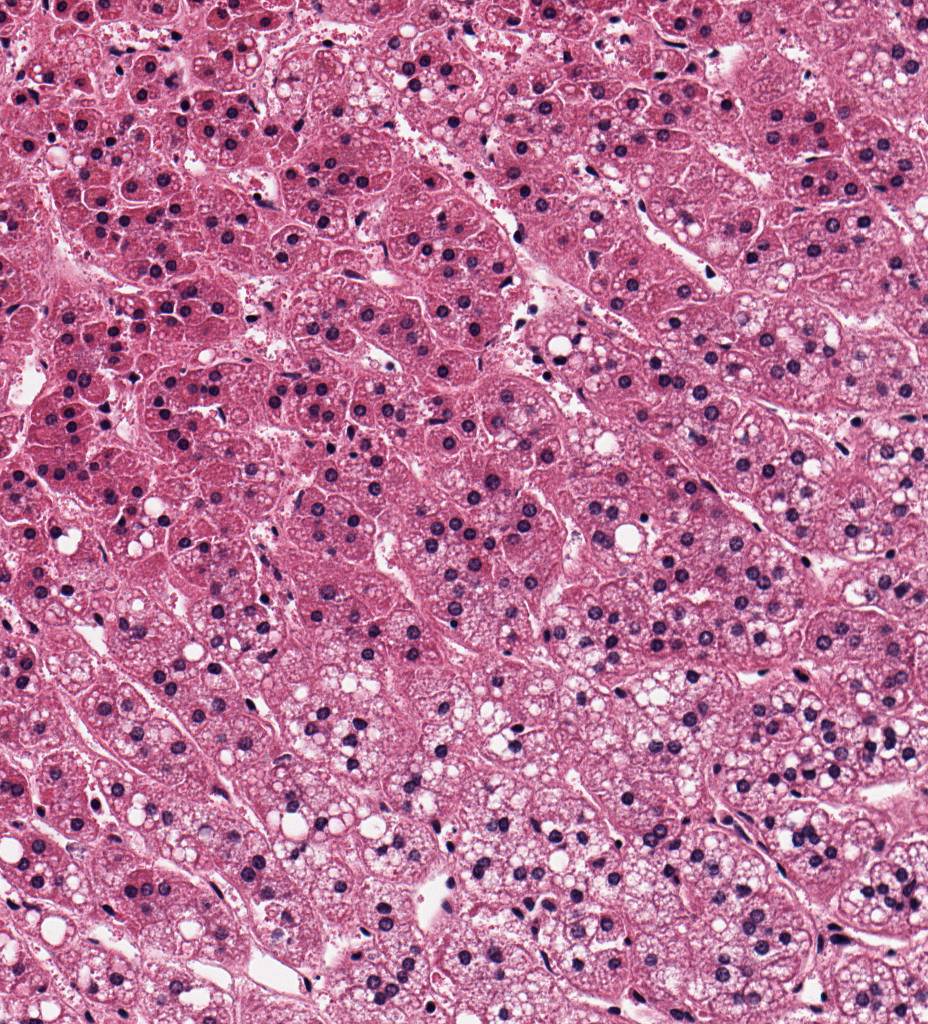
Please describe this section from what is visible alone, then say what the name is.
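Cells to the lower and right have pale, foamy cytoplasm with many small clear vacuoles; those upper left have denser, more deeply eosinophilic cytoplasm. The large polygonal cells have small, round, dark, central nuclei. Occasional larger round clear vacuoles, several times nuclear size, lie among the fine ones. Flattened endothelial cells with thin, elongated dark nuclei line slit-like channels between the cords. The tissue is adrenal gland.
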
